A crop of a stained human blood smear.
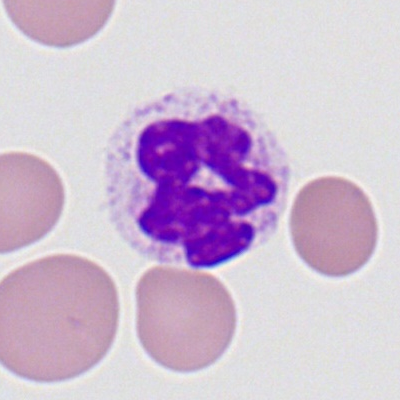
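Segmented neutrophil, seen as the cell at the centre of this stained human blood smear. Notice how the nucleus is divided into several joined lobes that curve around a small pale space near the middle of the cell. The chromatin is dense, dark purple and clumped. In the cytoplasm you can make out many fine, small lilac granules.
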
